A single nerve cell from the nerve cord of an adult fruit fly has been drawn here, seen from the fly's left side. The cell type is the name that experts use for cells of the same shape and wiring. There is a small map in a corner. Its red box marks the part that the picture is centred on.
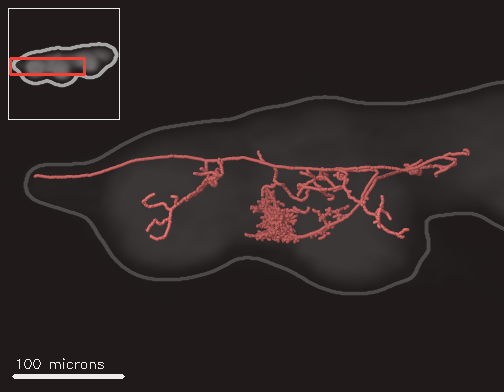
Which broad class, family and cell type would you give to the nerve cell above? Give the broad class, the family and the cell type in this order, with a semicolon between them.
ascending neuron; hemilineage 23B; AN23B001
